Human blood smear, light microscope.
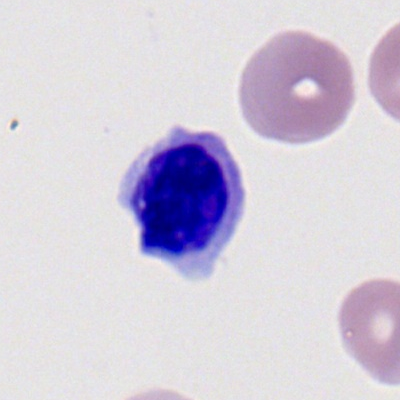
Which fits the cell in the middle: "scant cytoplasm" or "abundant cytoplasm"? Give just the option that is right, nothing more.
Scant cytoplasm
